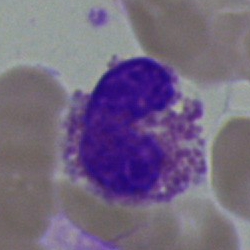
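Eosinophil: note the kidney-shaped nucleus, indented on its right side. Its chromatin is dark purple and densely clumped. The cytoplasm is packed with coarse, round granules of a pinkish-purple colour.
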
